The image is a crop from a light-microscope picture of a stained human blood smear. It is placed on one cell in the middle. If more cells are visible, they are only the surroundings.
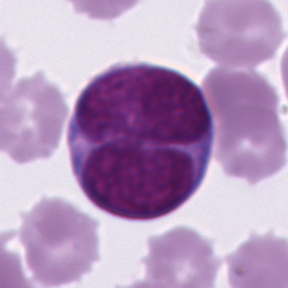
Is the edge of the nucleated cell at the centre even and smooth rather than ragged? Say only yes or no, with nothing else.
Yes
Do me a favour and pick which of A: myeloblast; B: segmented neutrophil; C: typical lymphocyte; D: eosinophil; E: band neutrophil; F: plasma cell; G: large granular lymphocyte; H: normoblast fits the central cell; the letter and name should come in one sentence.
Option A is accurate; the centrally placed cell is a myeloblast.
